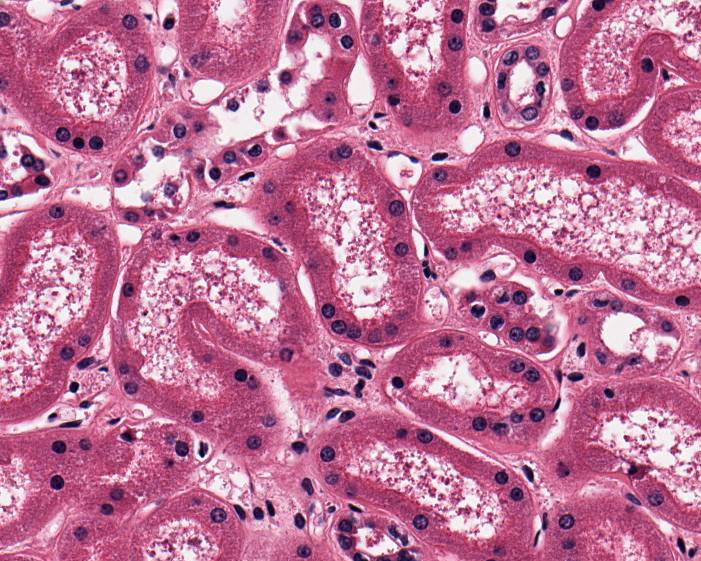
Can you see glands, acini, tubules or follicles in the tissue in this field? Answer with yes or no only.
Yes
